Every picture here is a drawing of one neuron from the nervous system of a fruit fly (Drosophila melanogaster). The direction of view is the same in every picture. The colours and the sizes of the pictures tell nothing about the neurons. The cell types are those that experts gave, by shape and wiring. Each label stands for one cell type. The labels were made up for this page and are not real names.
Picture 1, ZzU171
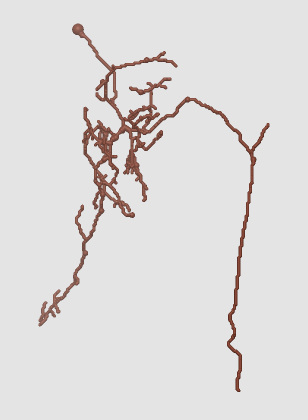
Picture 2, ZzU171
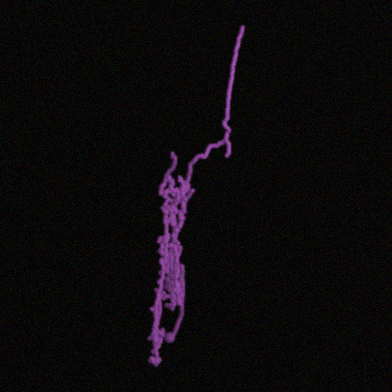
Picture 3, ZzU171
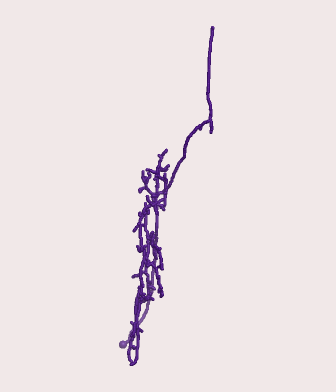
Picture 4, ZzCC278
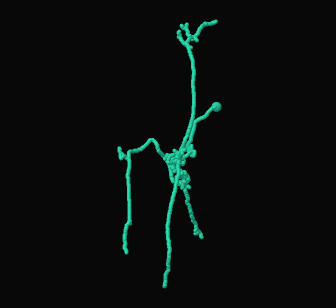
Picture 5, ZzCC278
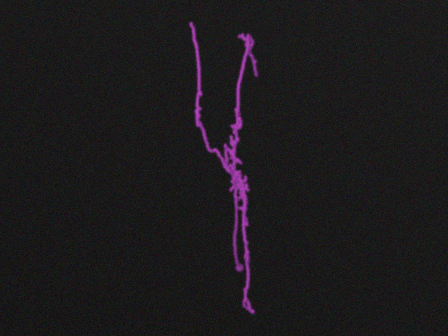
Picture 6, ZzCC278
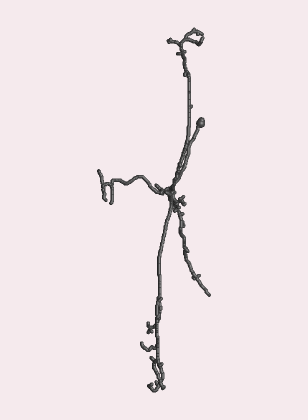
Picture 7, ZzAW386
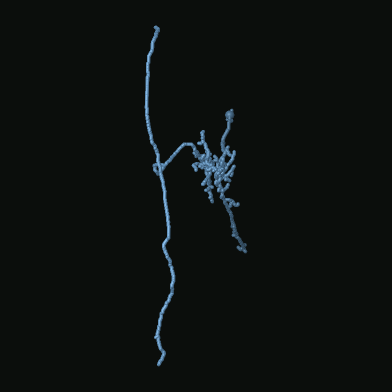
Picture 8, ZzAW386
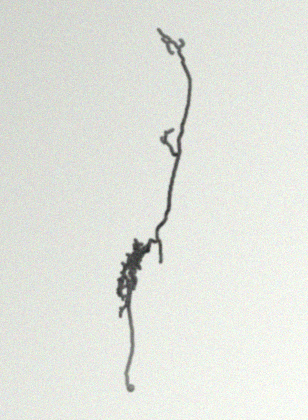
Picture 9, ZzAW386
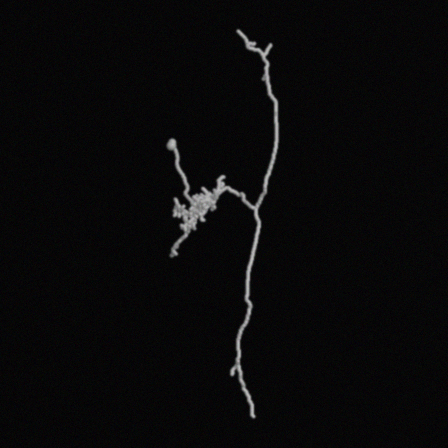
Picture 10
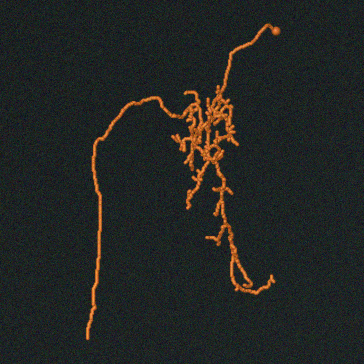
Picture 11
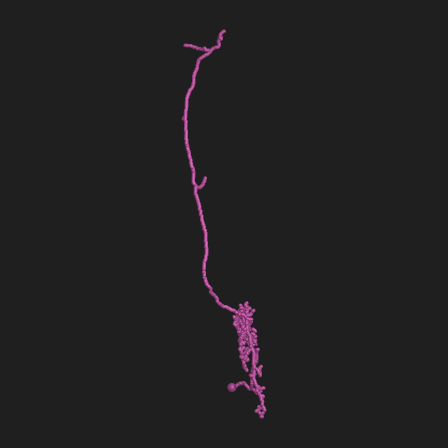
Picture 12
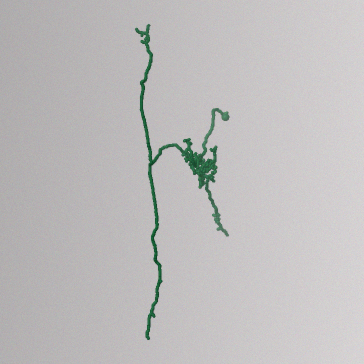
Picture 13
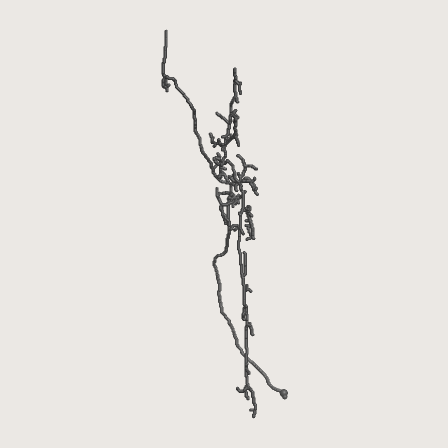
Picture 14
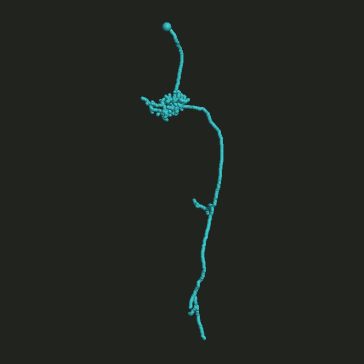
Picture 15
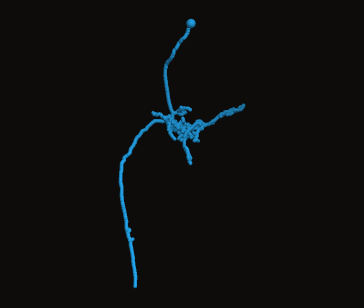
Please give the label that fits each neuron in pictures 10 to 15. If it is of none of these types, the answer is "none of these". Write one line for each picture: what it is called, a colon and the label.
10: ZzU171
11: none of these
12: ZzAW386
13: ZzU171
14: ZzAW386
15: ZzU171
